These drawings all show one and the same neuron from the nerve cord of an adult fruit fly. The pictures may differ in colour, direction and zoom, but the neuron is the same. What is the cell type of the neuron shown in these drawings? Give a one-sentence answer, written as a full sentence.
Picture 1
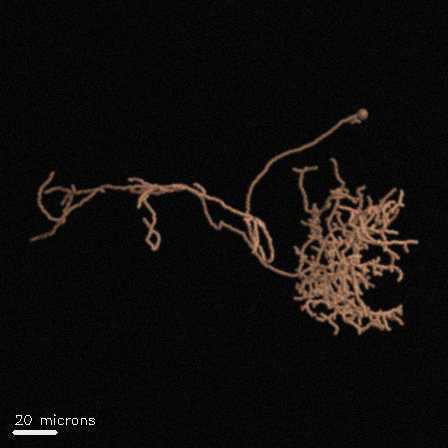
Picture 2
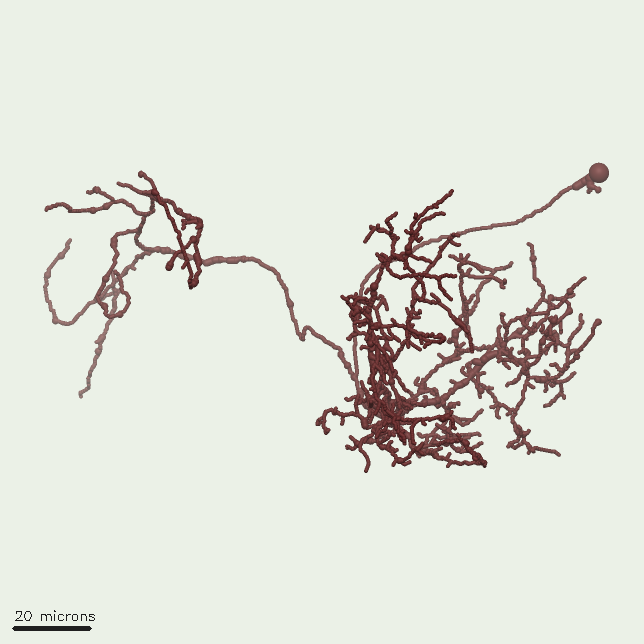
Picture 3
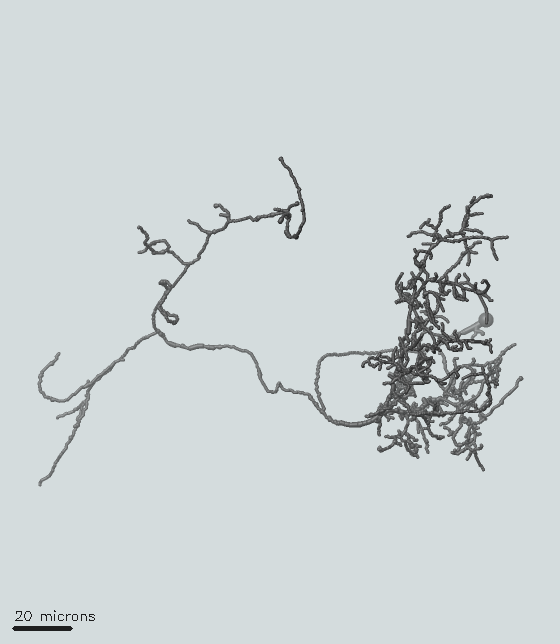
This neuron has been assigned cell type IN23B021.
